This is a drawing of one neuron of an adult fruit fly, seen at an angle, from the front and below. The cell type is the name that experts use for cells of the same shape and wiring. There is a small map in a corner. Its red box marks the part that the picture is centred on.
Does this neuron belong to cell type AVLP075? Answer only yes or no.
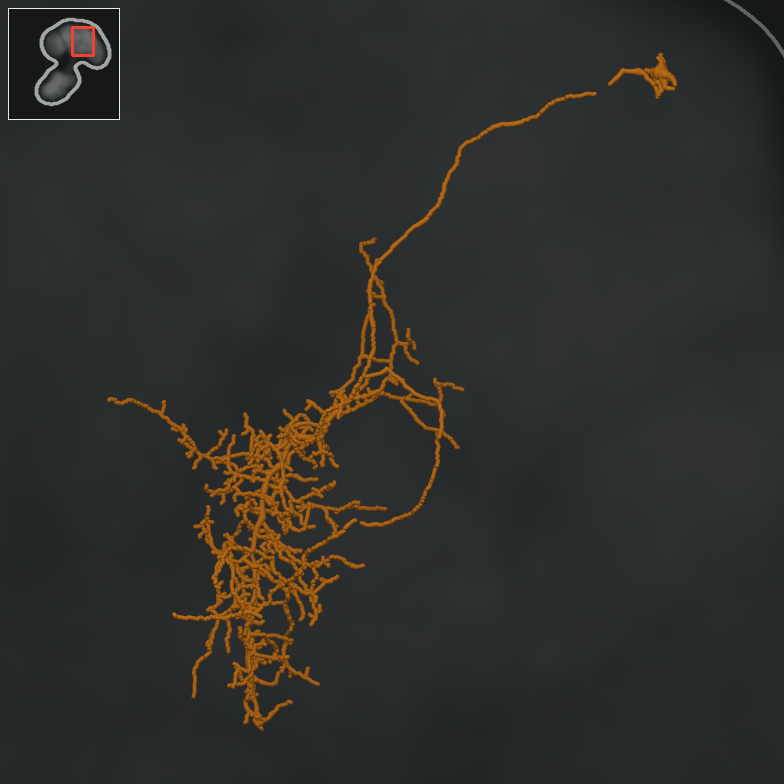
no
